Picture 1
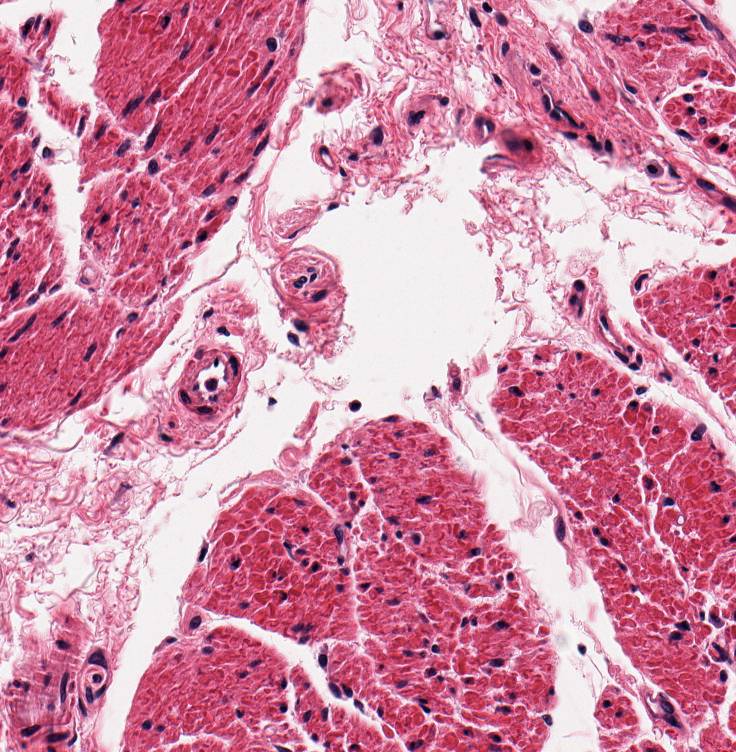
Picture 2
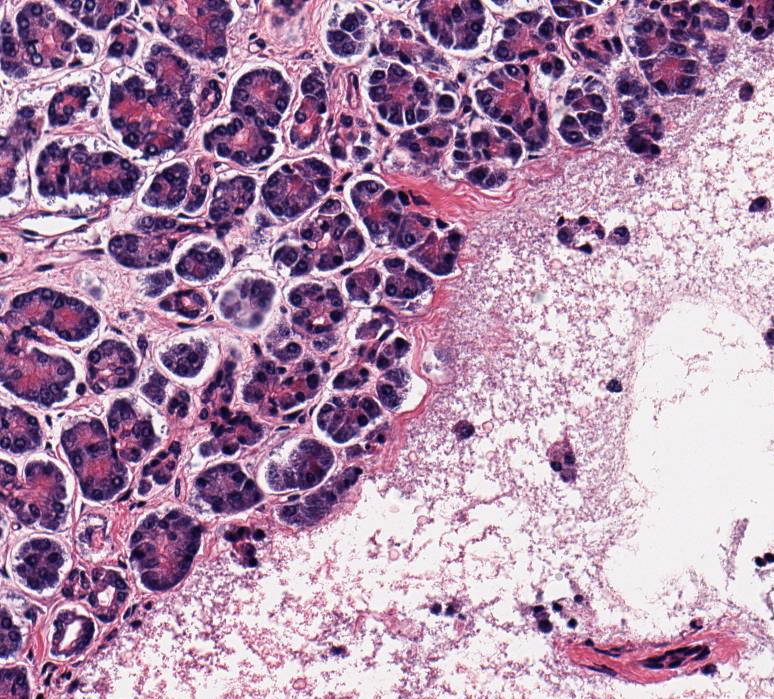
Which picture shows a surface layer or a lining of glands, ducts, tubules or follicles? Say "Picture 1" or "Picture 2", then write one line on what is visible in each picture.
Picture 2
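In picture 1: No epithelium is present anywhere in the field.
In picture 2: Each acinus is a rounded cluster of pyramidal cells with dark round nuclei at the base, arranged around a central pink zone.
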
